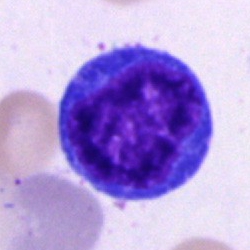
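Proerythroblast at the centre of the smear. Its outline looks round and smooth. The chromatin seems coarse: dark clumps, with paler areas between them. Around the nucleus the cytoplasm makes a thin rim, and a deep blue one. I can find no vacuoles in it.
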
